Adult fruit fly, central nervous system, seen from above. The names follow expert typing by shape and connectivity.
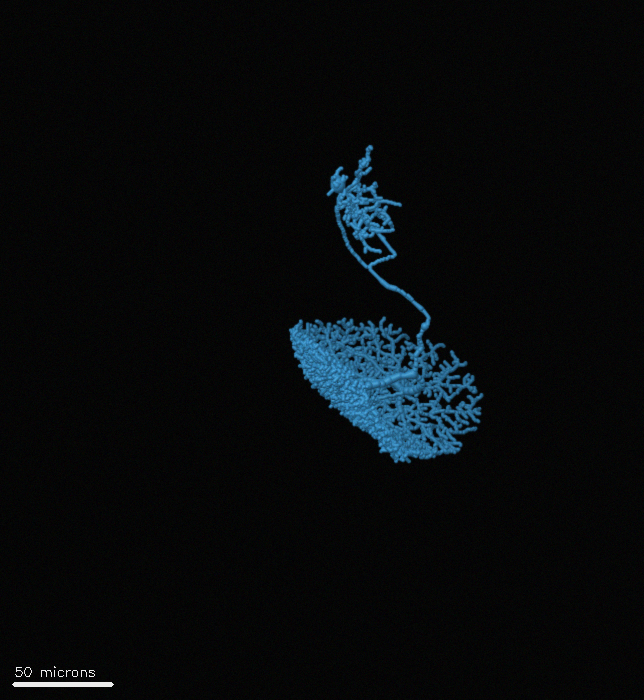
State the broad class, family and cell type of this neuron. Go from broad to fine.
visual projection neuron; hemilineage VLPl2_lateral; LT1a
